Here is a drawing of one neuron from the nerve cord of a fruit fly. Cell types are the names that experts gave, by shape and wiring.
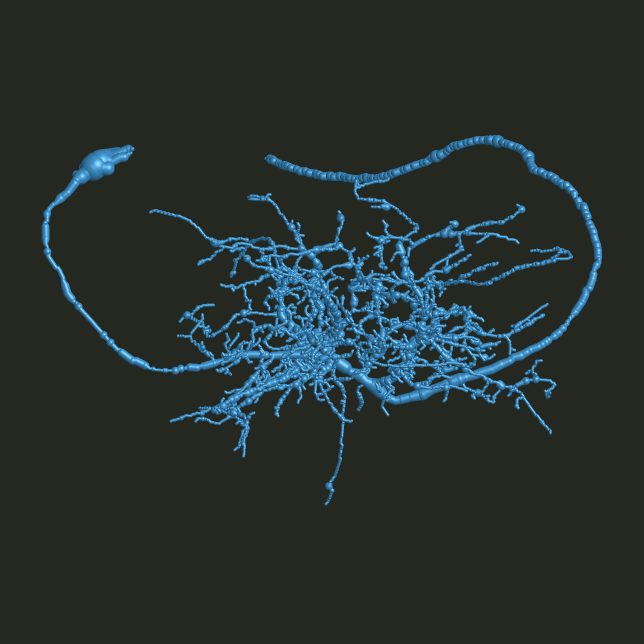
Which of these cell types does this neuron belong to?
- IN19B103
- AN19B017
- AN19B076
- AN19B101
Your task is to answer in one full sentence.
Among cell types, the one for this neuron is AN19B017.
